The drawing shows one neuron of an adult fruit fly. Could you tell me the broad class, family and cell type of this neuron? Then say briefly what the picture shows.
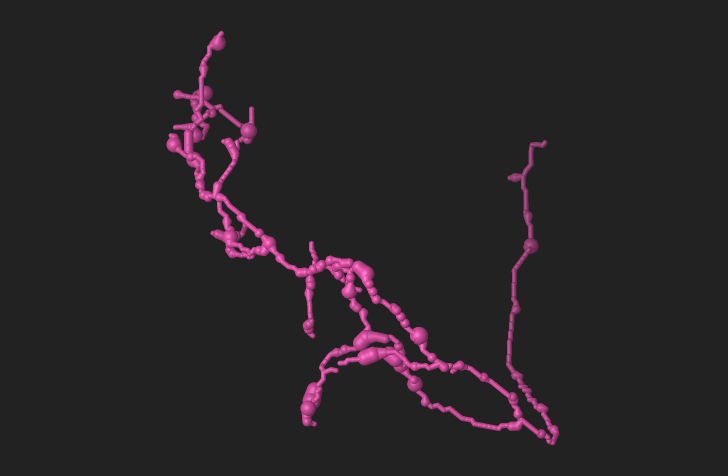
This is a sensory neuron entering the brain. The name of its family is class hygrosensory. Its cell type is HRN_VP1d. No cell body is drawn. In this view it is about as wide as it is tall.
